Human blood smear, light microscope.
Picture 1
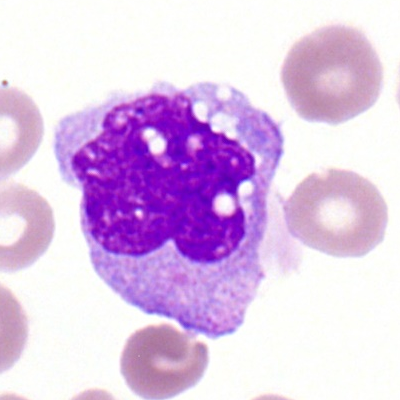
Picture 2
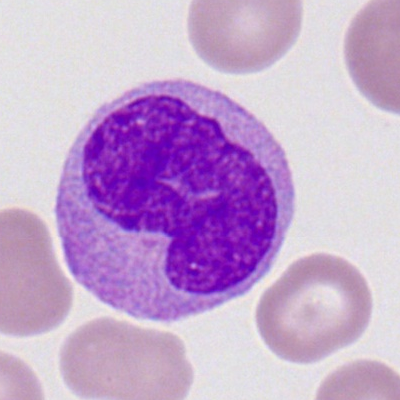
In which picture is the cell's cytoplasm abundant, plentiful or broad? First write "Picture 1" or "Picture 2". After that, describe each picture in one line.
Picture 1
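What picture 1 shows: The cytoplasm is plentiful and pale greyish-lilac, widest below the nucleus.
What picture 2 shows: The nucleus fills most of the cell.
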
